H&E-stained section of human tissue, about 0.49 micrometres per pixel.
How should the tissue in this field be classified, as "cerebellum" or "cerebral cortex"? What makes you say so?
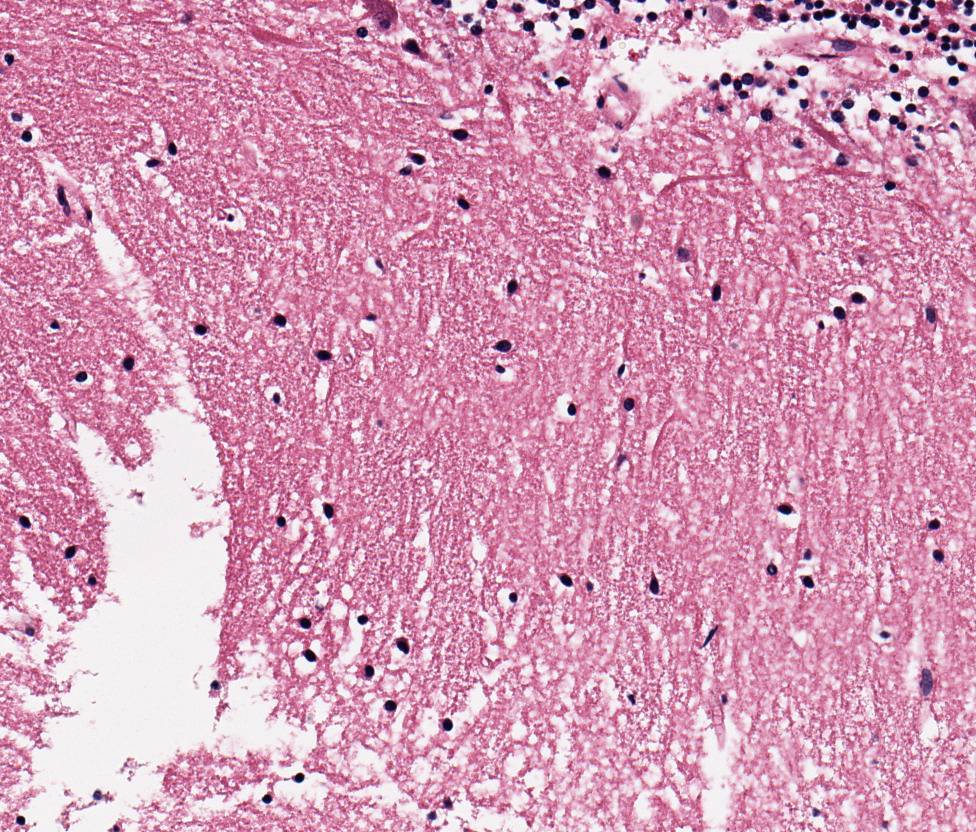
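This tissue is cerebellum. Most of the field is pale pink, finely fibrillary neuropil with sparse nuclei; a band of densely packed small, round, dark nuclei runs along the top right edge.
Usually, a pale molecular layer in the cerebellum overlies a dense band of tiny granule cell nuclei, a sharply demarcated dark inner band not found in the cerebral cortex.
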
